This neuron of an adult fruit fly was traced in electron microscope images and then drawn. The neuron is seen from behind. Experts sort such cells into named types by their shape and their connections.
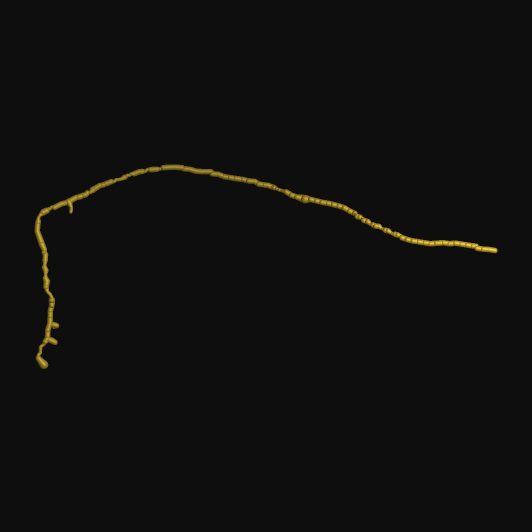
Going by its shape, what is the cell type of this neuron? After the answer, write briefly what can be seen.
Its cell type is HBeyelet. It is a photoreceptor or other optic-lobe sensory neuron. No cell body is drawn. There are a dozen or fewer branch ends.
